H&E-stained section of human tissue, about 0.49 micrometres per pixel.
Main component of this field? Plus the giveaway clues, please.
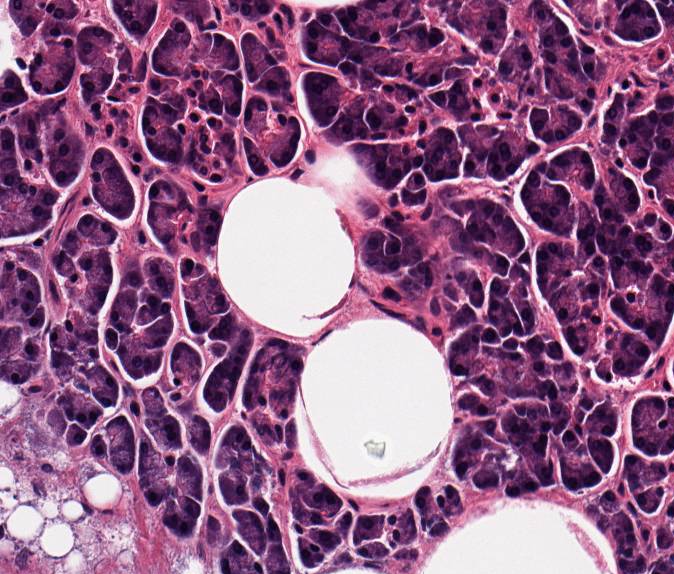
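Field: exocrine pancreas. Cells packed in small nests and cords, separated by thin septa of delicate pink fibrous strands; scant stroma. Nuclei small, round, dark, fairly uniform; cytoplasm moderate, purple, finely granular.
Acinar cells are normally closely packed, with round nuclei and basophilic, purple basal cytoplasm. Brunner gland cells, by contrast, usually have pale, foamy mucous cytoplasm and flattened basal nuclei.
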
